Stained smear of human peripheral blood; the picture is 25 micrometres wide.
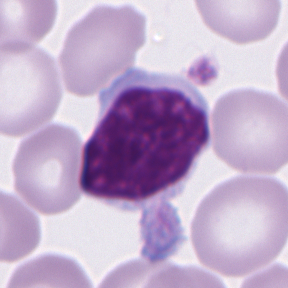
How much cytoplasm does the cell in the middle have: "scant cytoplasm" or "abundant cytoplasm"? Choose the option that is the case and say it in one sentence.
Its nucleus occupies most of the cell.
